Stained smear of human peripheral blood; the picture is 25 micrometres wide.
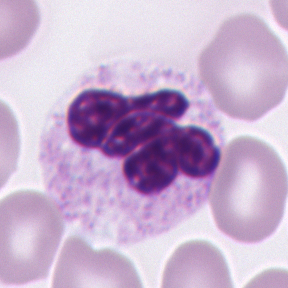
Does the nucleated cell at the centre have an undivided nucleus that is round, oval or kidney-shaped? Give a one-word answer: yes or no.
No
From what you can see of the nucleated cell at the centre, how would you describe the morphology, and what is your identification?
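First the nucleus: no nucleoli are visible in it. Next the cytoplasm, which is plentiful and pale pinkish-lilac. Fine small lilac granules are scattered evenly through it, and no vacuoles are seen. Last, the name: segmented neutrophil.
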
